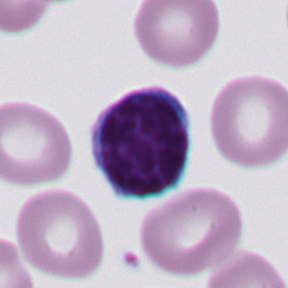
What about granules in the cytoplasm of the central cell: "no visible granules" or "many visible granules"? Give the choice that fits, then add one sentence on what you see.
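No visible granules. No granules are visible in the cytoplasm.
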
